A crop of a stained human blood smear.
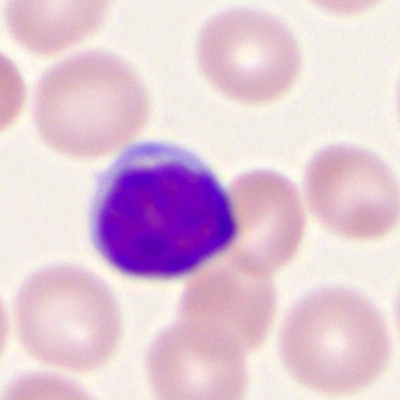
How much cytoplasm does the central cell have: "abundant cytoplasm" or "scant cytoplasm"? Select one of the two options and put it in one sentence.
What cytoplasm the cell has forms just a narrow rim.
